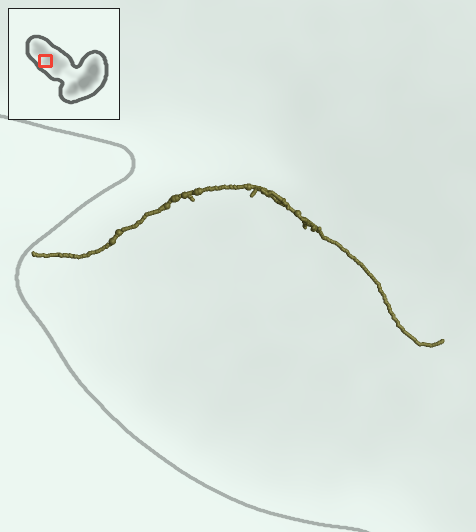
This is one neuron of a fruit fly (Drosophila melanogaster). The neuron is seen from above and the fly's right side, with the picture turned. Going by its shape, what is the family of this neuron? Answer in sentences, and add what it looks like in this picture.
The name of its family is class mechanosensory tactile. This is a sensory neuron entering the nerve cord. It is in the nerve cord and does not reach the brain. No cell body is drawn. It has a dozen or fewer branch ends.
